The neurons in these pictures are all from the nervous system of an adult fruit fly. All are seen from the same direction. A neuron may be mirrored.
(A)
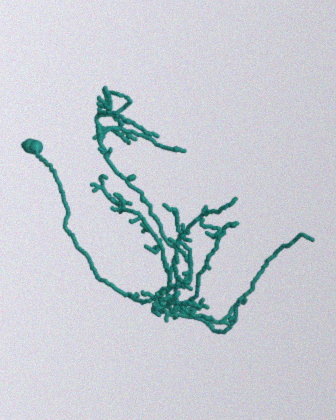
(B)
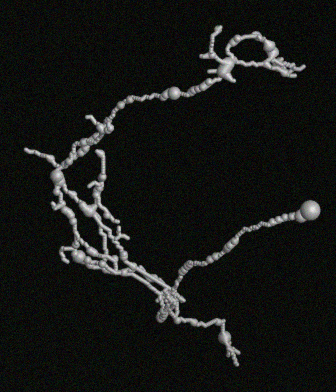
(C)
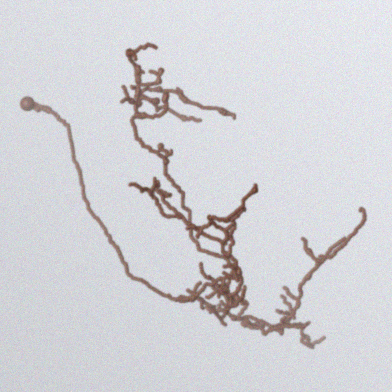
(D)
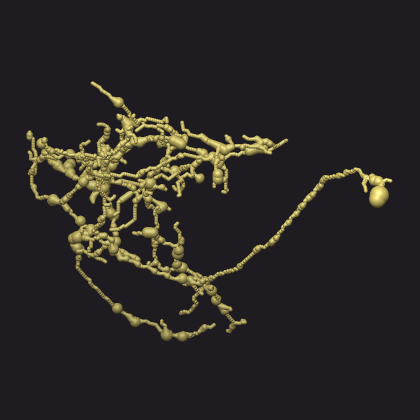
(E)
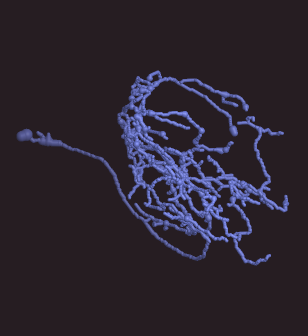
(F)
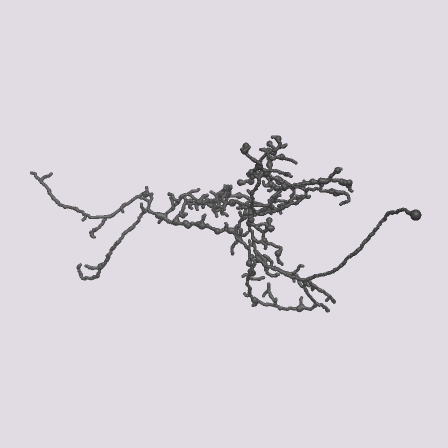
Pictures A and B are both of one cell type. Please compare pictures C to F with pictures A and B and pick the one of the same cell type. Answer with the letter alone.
C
